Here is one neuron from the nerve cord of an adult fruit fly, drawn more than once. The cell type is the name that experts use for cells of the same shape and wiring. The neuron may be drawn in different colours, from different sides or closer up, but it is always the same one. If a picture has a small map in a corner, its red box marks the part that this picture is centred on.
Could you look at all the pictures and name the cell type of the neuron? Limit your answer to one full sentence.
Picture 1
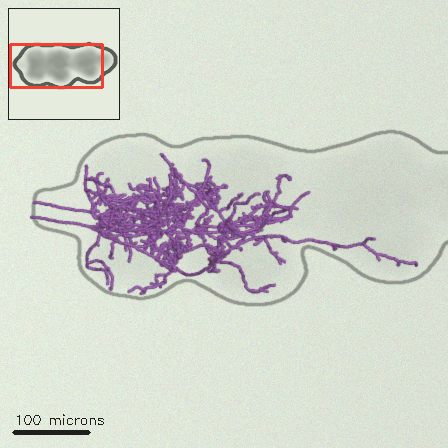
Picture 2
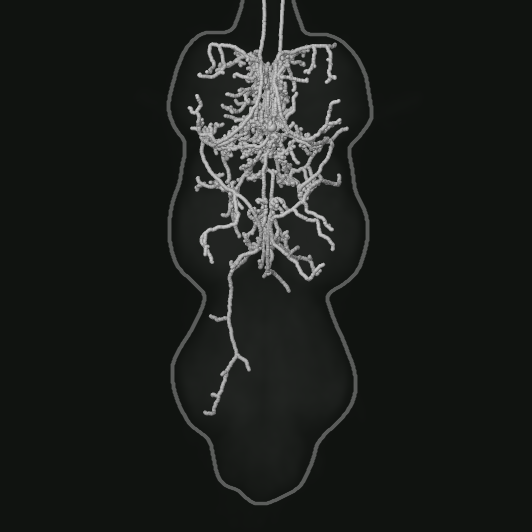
By cell type, this neuron is classified as AN00A002.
